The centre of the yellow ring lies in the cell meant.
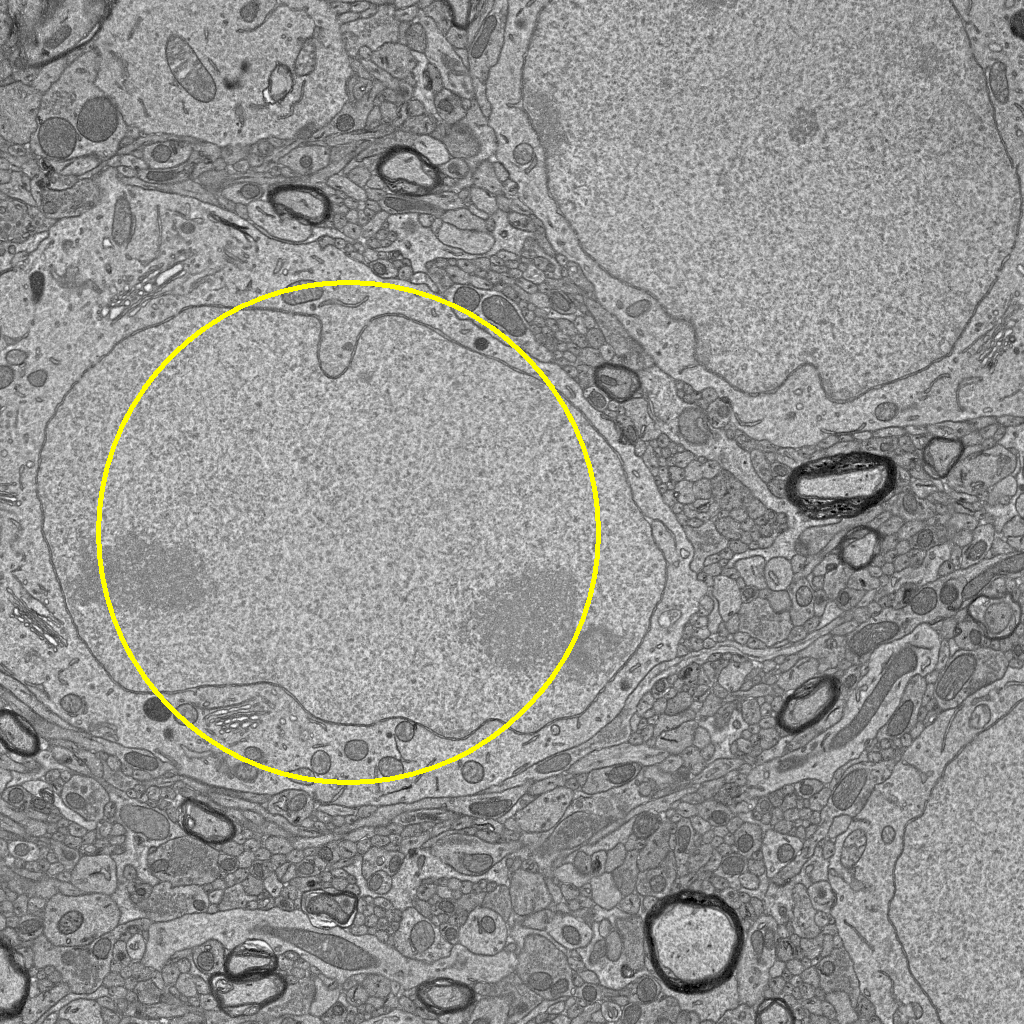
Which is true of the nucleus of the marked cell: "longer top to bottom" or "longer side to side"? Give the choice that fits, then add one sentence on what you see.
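Longer side to side. The nucleus is a large oval that is wider from side to side than it is from top to bottom.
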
